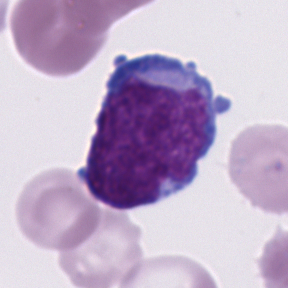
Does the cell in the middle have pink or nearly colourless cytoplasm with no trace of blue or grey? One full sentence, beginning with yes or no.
No, a strongly blue cytoplasm belongs to this cell.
